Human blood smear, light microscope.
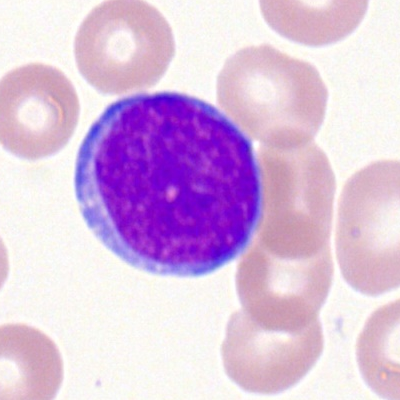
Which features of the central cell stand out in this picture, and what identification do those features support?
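The outline is round and smooth. The cytoplasm forms a thin blue rim, widest on the left side of the cell. The chromatin appears finely speckled rather than coarsely clumped. This is a myeloblast.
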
